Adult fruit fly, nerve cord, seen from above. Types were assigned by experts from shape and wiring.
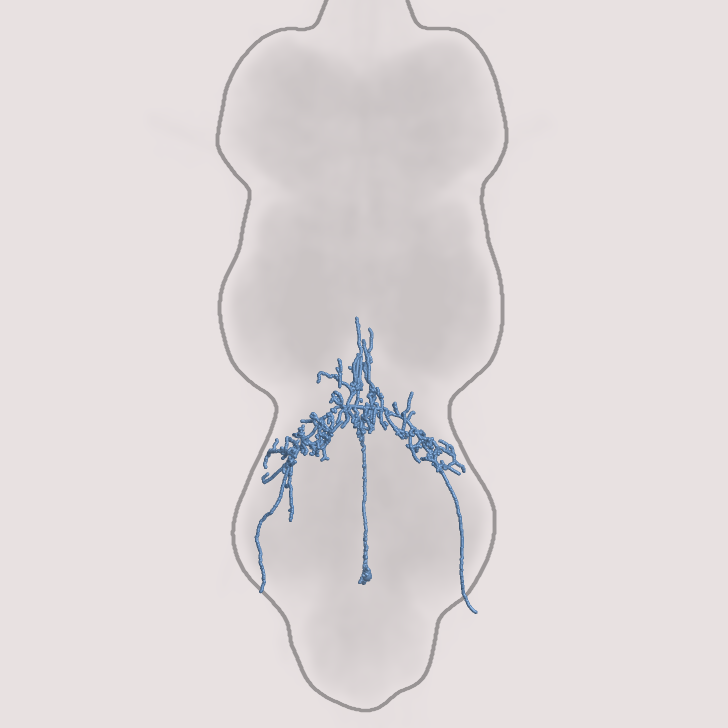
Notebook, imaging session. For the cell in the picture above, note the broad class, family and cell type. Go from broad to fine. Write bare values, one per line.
efferent neuron of the nerve cord
hemilineage 00B
EN00B017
